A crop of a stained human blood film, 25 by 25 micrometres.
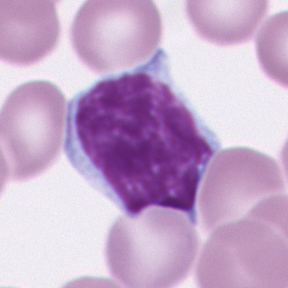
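Typical lymphocyte, centre of the smear. Taking the features in turn, the cytoplasm at the top is drawn out into a single pointed tip. Next, the chromatin is deep purple and coarsely clumped, with paler streaks between the clumps. Finally, the cytoplasm shows no visible granules and no vacuoles.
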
